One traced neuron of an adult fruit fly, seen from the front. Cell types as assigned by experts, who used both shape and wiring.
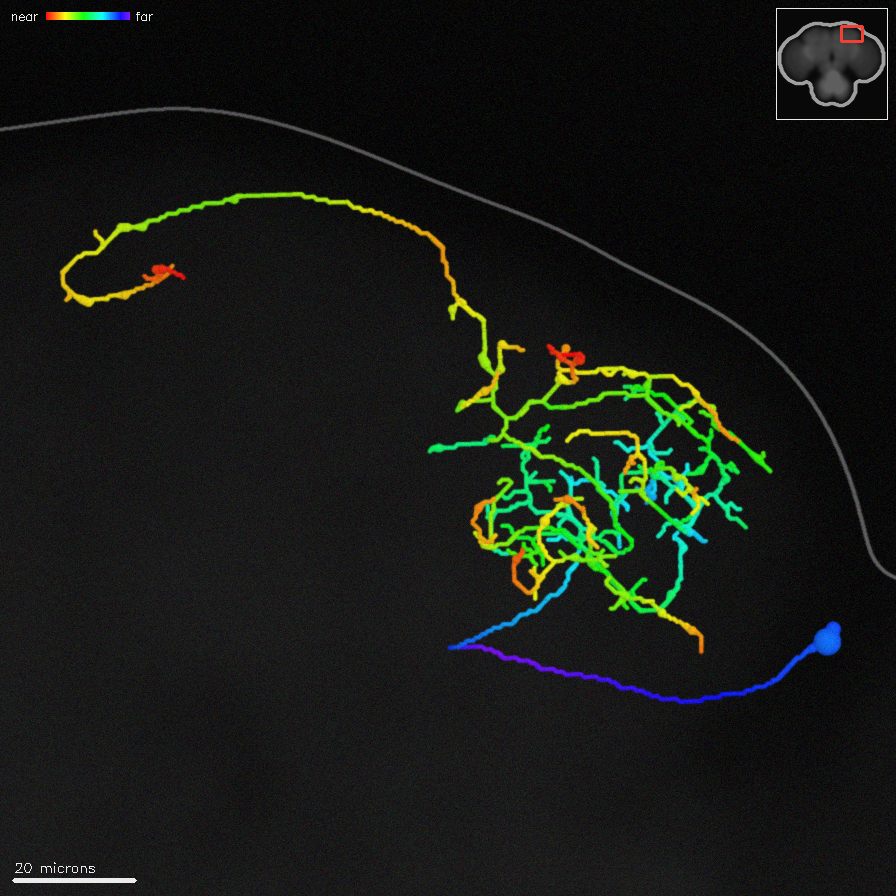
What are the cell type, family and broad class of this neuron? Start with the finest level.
CB1981; hemilineage LHp1; central-brain intrinsic neuron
